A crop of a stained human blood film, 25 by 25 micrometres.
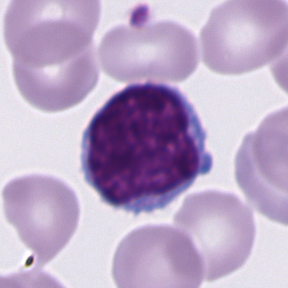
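Typical lymphocyte, centre of a stained peripheral blood smear. Nucleus: no nucleolus visible. Cytoplasm: narrow rim around the nucleus; no granules visible. Small rounded cytoplasmic bleb bulging from the right edge of the cell.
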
